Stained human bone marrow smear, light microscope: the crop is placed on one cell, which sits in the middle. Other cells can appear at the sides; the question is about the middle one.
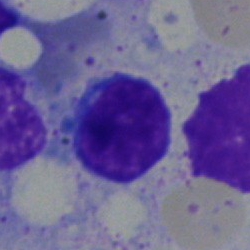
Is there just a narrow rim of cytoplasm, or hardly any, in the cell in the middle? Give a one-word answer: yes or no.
Yes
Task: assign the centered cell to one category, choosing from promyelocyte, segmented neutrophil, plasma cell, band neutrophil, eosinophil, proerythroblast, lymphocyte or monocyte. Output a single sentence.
The cell the crop is centered on is a lymphocyte.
